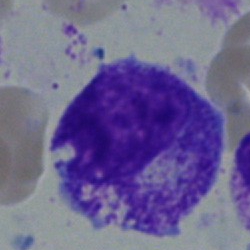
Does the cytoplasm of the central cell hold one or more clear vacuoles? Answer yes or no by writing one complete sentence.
Yes, one or more clear vacuoles are found in the cytoplasm of the cell.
